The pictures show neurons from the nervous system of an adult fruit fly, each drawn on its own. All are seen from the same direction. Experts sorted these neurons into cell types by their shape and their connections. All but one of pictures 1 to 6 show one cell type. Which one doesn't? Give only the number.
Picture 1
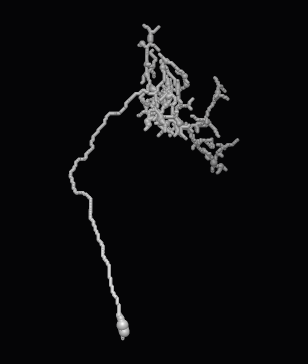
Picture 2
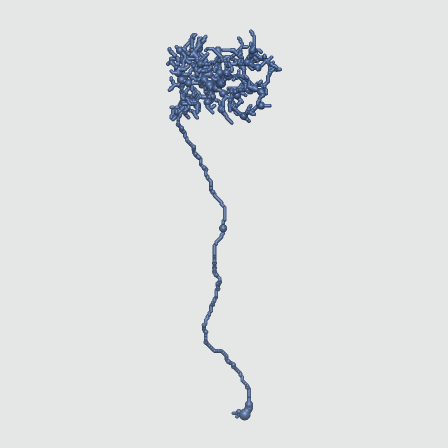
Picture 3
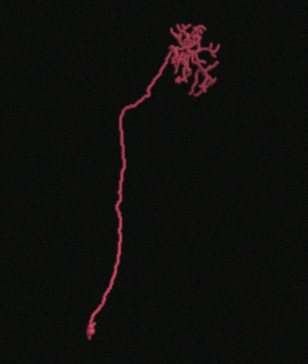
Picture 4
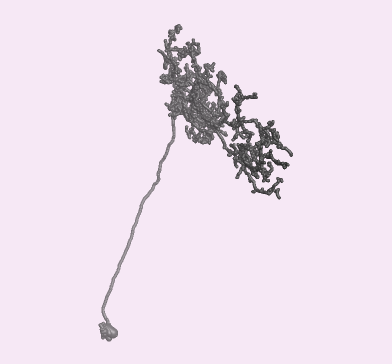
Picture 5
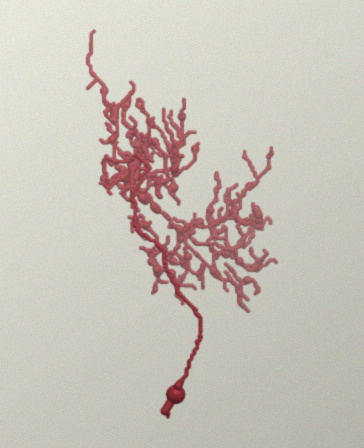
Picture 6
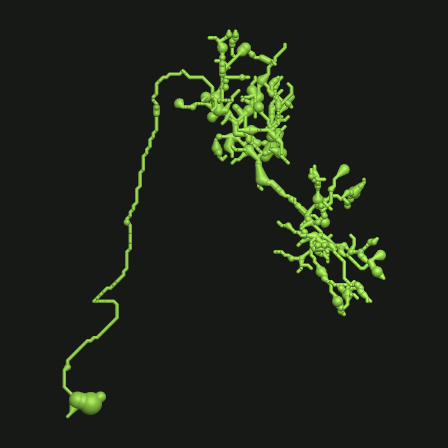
3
